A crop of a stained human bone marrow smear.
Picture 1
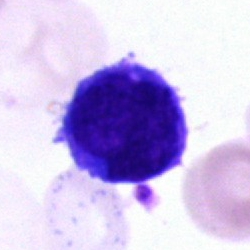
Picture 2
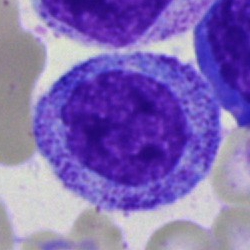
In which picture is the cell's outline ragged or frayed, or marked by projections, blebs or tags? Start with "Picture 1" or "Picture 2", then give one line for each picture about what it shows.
Picture 1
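Picture 1: The cell edge bears small irregular projections.
Picture 2: The cell outline is round and smooth.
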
